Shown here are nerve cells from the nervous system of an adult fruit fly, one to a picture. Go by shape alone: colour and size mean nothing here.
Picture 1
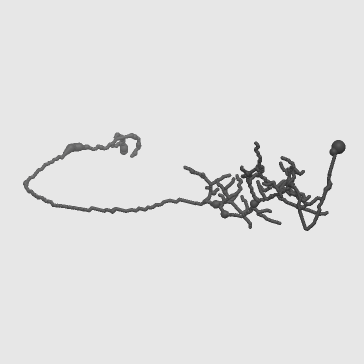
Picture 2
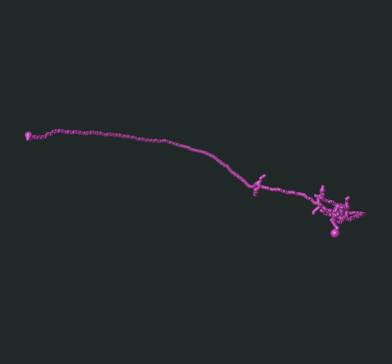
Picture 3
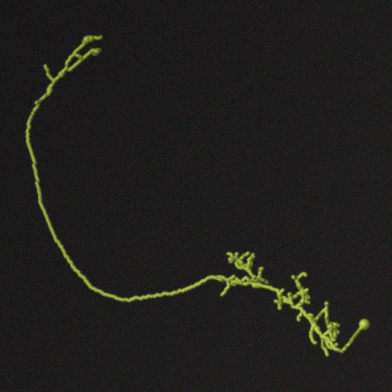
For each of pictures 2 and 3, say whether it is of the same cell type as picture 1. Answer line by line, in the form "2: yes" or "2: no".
2: no
3: yes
